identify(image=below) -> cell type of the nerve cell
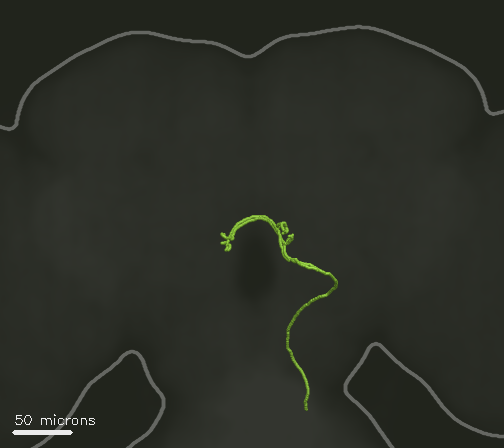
ORN_VM7d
